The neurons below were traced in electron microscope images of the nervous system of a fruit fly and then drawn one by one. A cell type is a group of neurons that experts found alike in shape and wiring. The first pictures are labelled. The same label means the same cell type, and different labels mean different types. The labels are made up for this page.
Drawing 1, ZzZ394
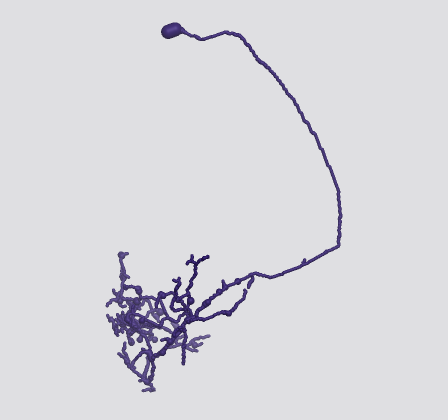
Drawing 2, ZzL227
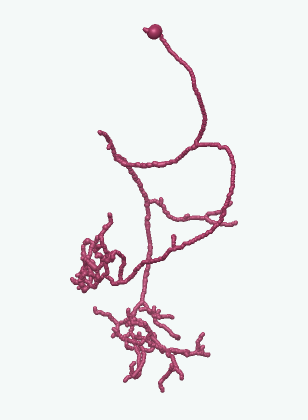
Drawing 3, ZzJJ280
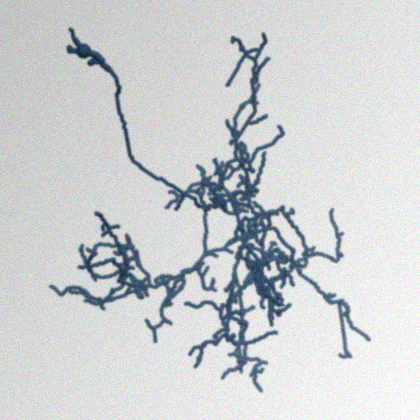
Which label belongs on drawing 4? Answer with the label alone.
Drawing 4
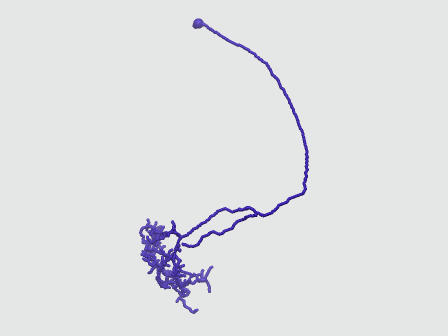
ZzZ394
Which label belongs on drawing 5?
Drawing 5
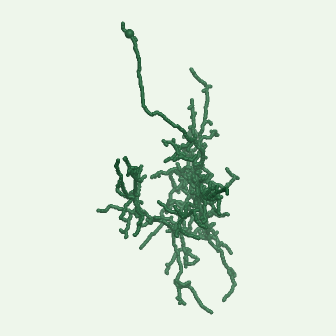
ZzJJ280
